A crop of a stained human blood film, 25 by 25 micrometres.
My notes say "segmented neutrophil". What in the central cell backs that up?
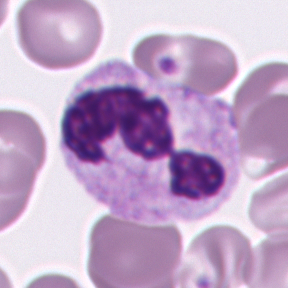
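The central cell has plentiful, pale pinkish-lilac cytoplasm filled with fine, faint lilac granules.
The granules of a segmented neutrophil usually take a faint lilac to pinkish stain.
The granules in this cell agree with that. Its chromatin is dense, dark purple and clumped, and no nucleoli are visible in the nucleus.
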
